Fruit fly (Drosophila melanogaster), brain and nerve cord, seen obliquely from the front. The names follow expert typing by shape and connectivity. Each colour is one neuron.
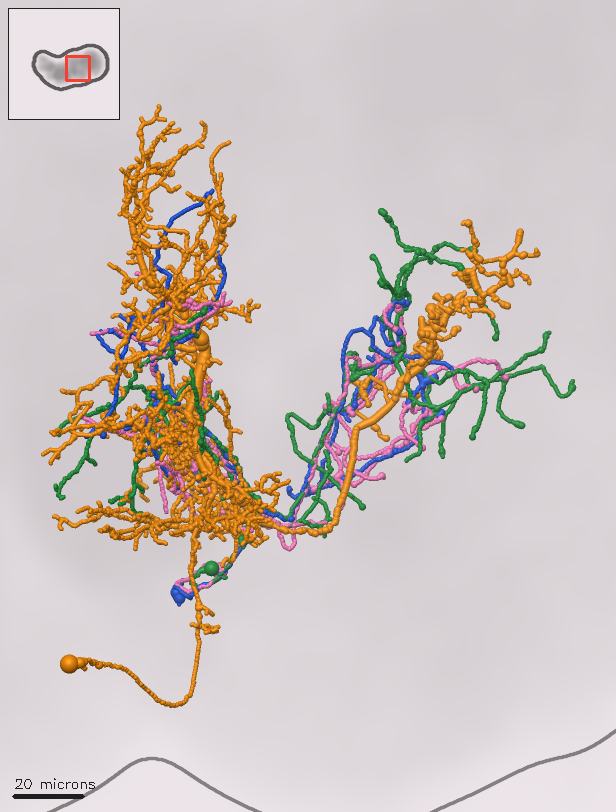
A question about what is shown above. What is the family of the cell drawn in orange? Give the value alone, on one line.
hemilineage LB7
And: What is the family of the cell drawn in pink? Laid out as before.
hemilineage LB19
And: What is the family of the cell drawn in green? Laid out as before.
hemilineage LB19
